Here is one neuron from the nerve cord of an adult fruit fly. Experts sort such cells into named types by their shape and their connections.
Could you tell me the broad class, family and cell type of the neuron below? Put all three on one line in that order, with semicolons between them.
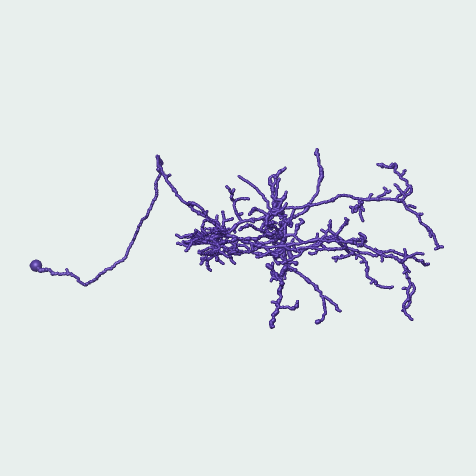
nerve-cord intrinsic neuron; hemilineage 06A; IN06A023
